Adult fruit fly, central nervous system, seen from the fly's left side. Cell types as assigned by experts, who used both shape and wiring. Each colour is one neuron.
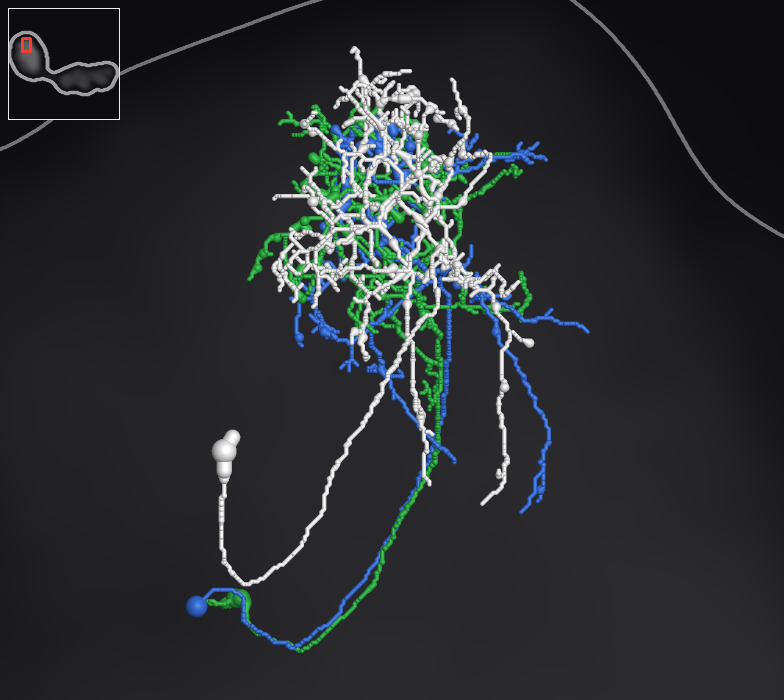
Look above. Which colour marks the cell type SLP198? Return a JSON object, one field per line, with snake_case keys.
{
 "colour": "blue"
}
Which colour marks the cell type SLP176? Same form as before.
{
 "colour": "green"
}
